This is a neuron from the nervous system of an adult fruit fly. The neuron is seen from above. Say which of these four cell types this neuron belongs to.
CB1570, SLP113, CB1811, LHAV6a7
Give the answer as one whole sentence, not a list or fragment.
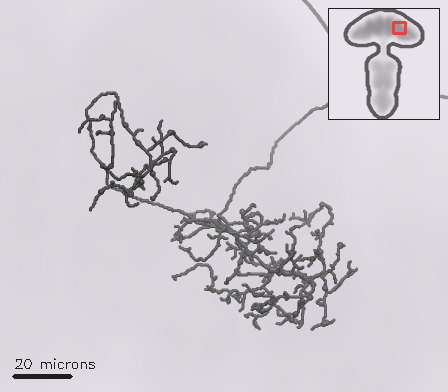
The cell type for the neuron is CB1811.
